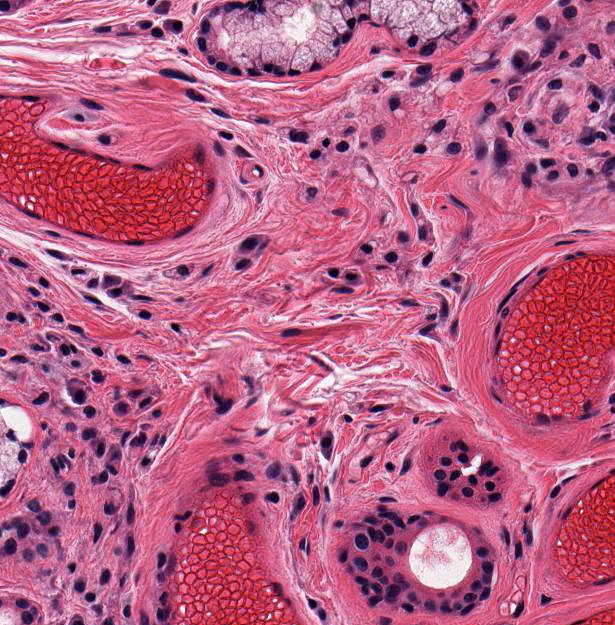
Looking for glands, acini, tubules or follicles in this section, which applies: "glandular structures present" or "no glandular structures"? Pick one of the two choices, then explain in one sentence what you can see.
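Glandular structures present. At the top centre lie mucous acini whose cells have pale, bubbly, grey-purple cytoplasm.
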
